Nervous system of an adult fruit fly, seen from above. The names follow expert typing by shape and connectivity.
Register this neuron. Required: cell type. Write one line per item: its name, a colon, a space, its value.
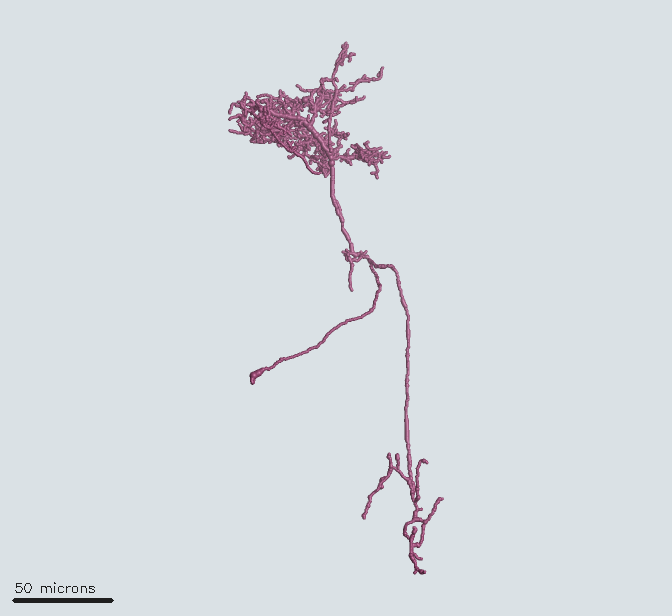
cell type: IN23B006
